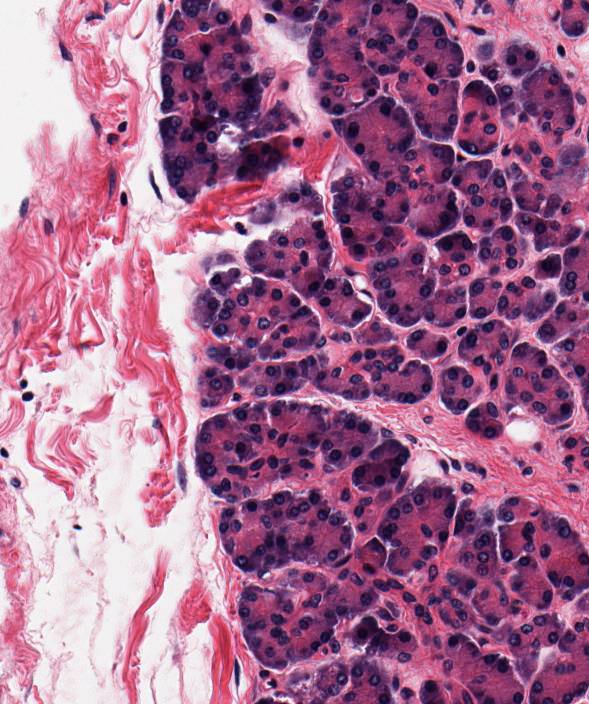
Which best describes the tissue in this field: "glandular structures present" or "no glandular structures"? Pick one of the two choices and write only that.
Glandular structures present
